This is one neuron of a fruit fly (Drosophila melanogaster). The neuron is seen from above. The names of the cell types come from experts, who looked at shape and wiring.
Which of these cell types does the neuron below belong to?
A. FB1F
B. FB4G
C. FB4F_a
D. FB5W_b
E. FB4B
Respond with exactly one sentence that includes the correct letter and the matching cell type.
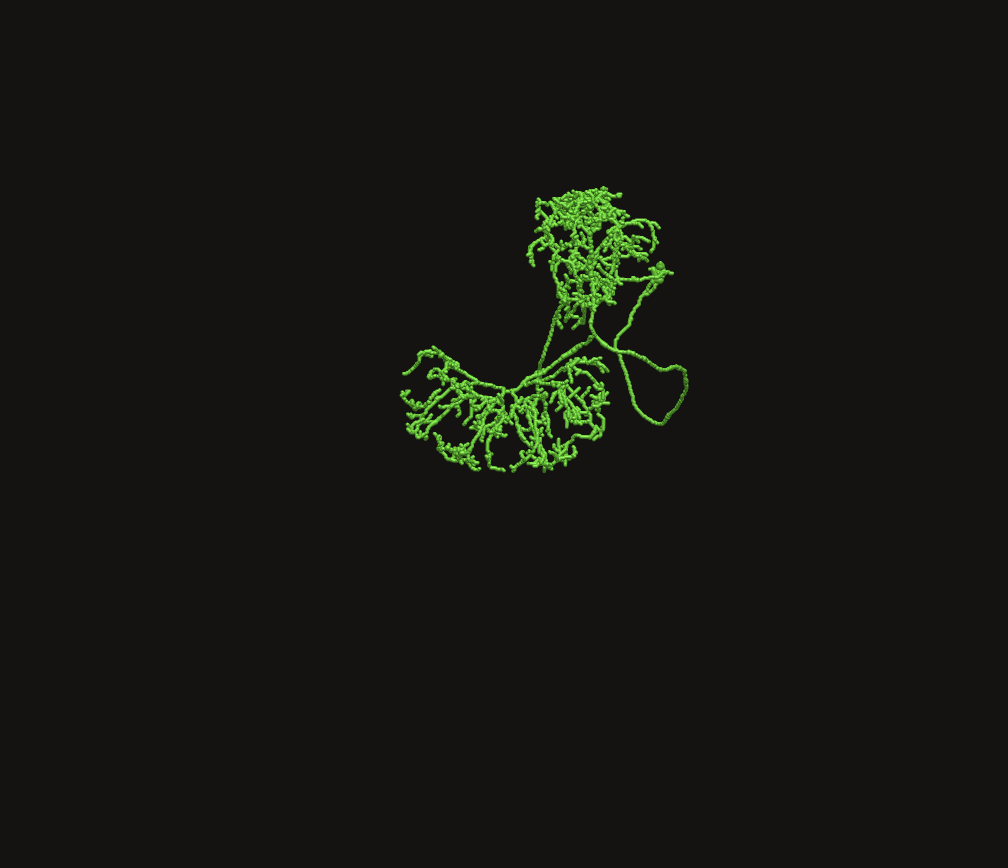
The neuron is of type FB4G, and that type is option B.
